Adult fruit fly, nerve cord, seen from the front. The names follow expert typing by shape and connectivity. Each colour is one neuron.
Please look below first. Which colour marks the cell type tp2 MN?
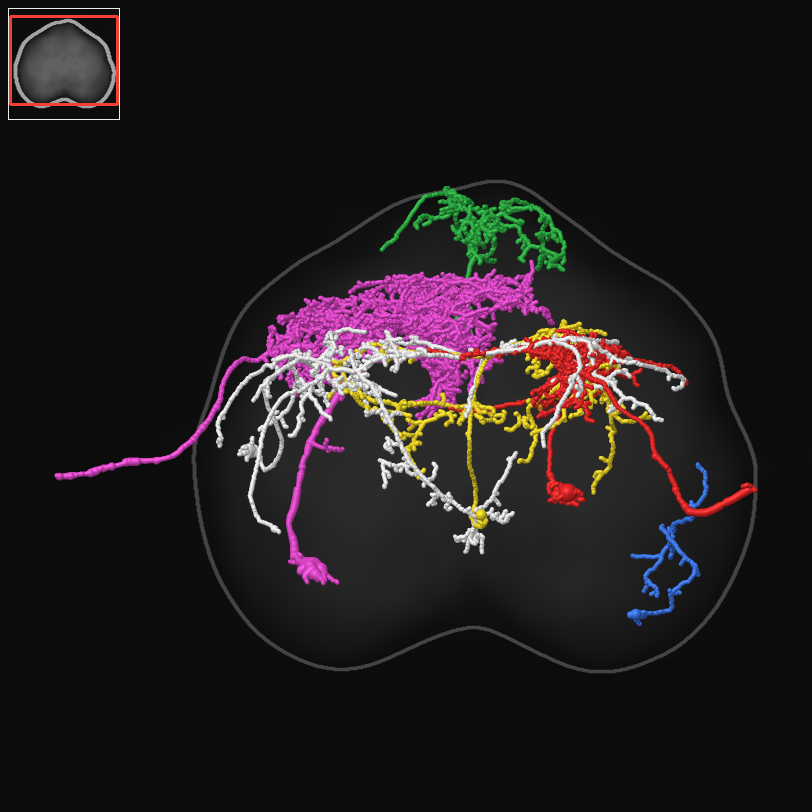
magenta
